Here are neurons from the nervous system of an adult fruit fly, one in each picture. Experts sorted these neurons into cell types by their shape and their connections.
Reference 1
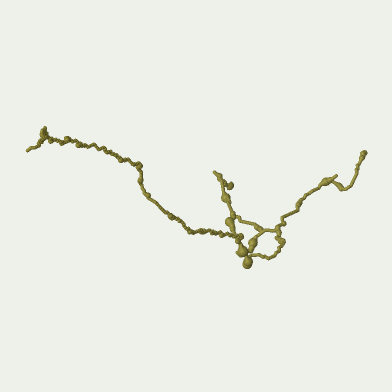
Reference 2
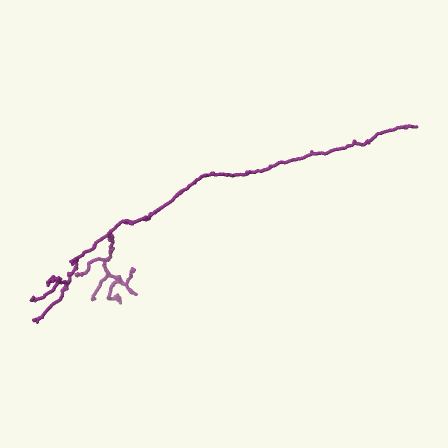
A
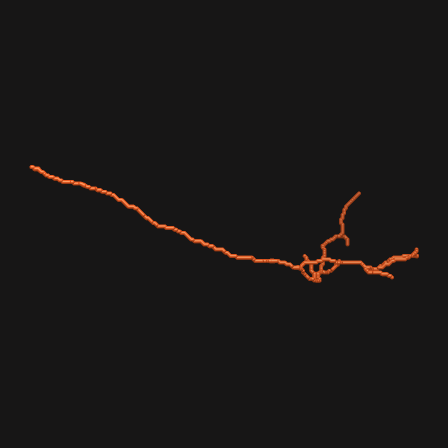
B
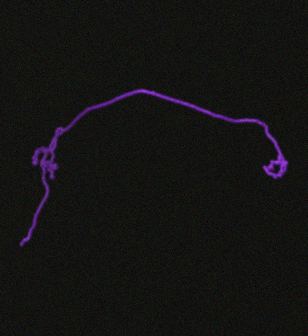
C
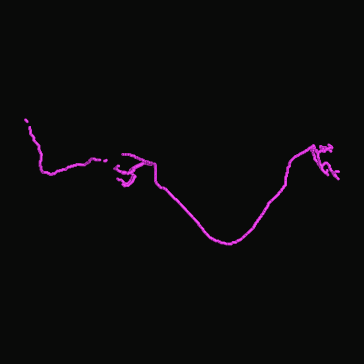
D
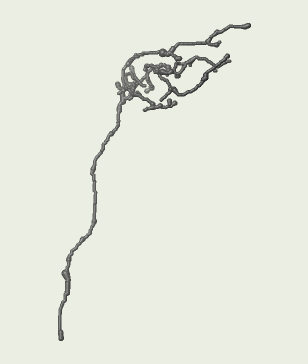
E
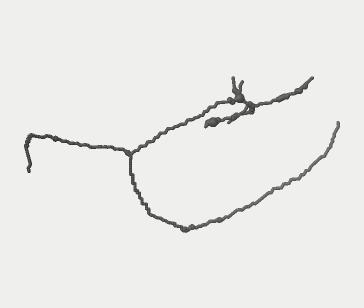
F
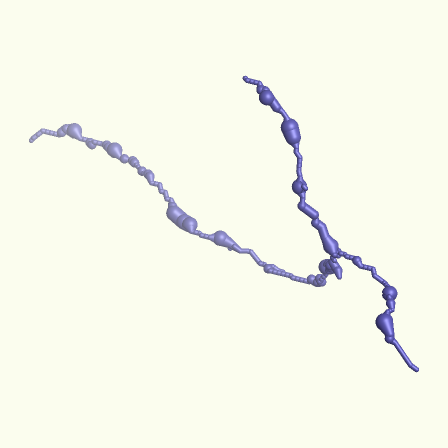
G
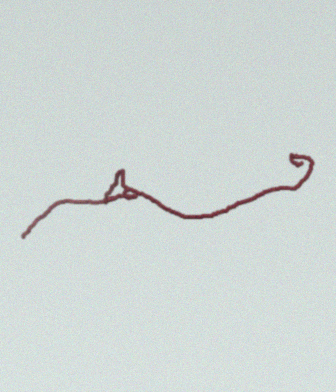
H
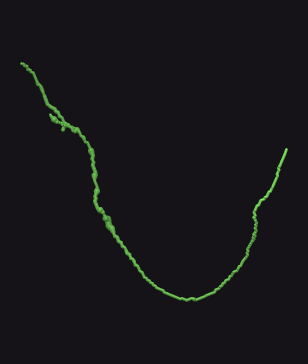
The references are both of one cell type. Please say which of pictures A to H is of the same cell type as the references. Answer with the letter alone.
A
